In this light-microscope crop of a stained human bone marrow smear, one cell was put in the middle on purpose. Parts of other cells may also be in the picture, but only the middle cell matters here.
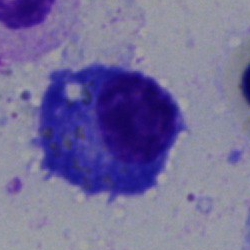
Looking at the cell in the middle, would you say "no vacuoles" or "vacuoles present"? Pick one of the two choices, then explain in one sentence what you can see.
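Vacuoles present. A single clear round vacuole lies in the upper-left part of the cytoplasm.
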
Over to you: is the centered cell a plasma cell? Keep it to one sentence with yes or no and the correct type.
Yes, the cell located at the center is a plasma cell.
